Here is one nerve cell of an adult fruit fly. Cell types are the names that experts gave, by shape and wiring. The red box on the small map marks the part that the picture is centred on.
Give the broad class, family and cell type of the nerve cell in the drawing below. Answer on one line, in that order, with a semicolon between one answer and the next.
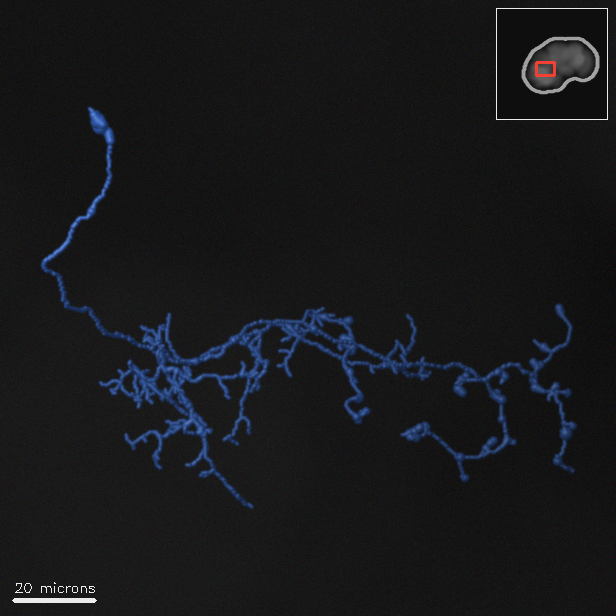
nerve-cord intrinsic neuron; hemilineage 03B; IN03B062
